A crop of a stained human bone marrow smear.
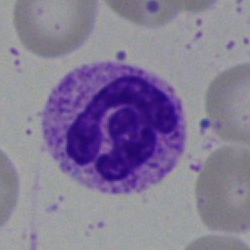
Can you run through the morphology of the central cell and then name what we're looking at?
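The nucleus is a curved band that coils around itself, and its chromatin is dense and clumped. Fine violet granules fill the cytoplasm, in which no vacuoles are seen. The cell is a segmented neutrophil.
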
